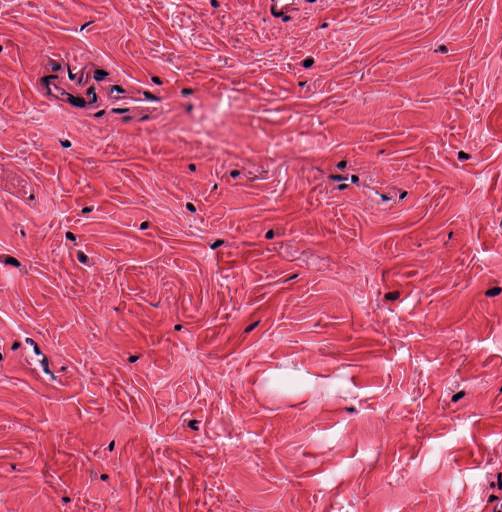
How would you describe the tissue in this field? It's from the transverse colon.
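Field entirely occupied by densely packed pink collagen bundles: wavy, interlacing, running in many different directions. Nuclei sparse; small, dark, spindle-shaped or oval, singly scattered between bundles. Near upper left: small vessel with a cluster of dark nuclei.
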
